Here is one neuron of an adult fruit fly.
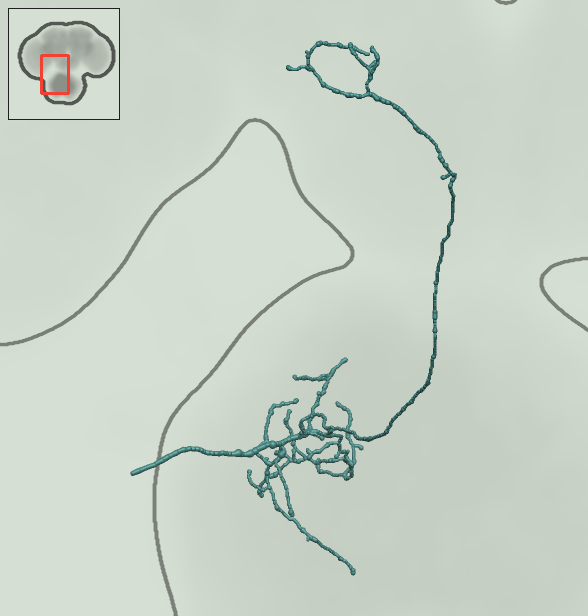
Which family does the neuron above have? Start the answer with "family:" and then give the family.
family: class mechanosensory proprioceptive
